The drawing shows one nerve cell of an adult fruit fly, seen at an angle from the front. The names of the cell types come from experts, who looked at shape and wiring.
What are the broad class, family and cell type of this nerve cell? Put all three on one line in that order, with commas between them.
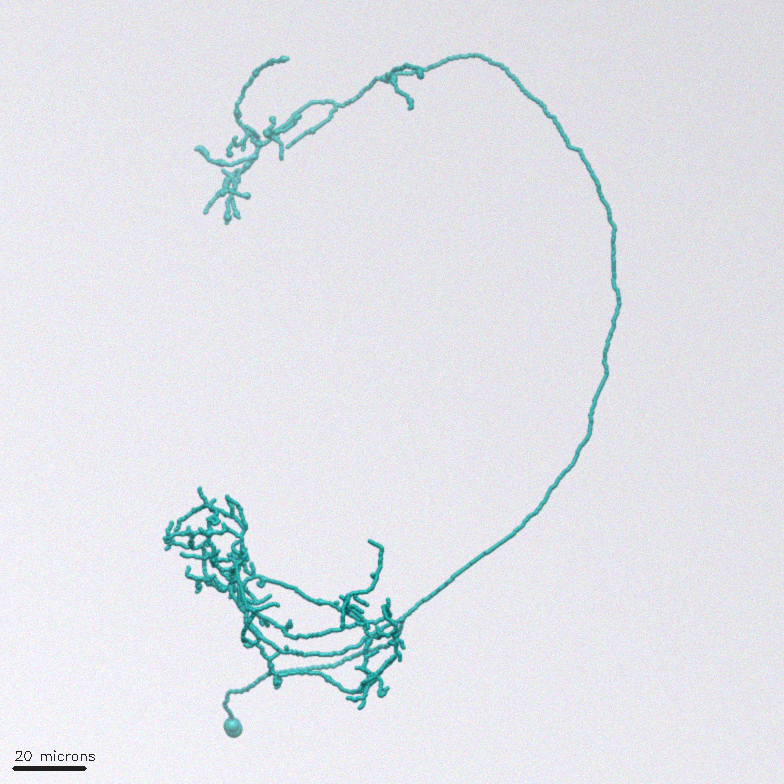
central-brain intrinsic neuron, hemilineage ALlv1, M_lvPNm43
